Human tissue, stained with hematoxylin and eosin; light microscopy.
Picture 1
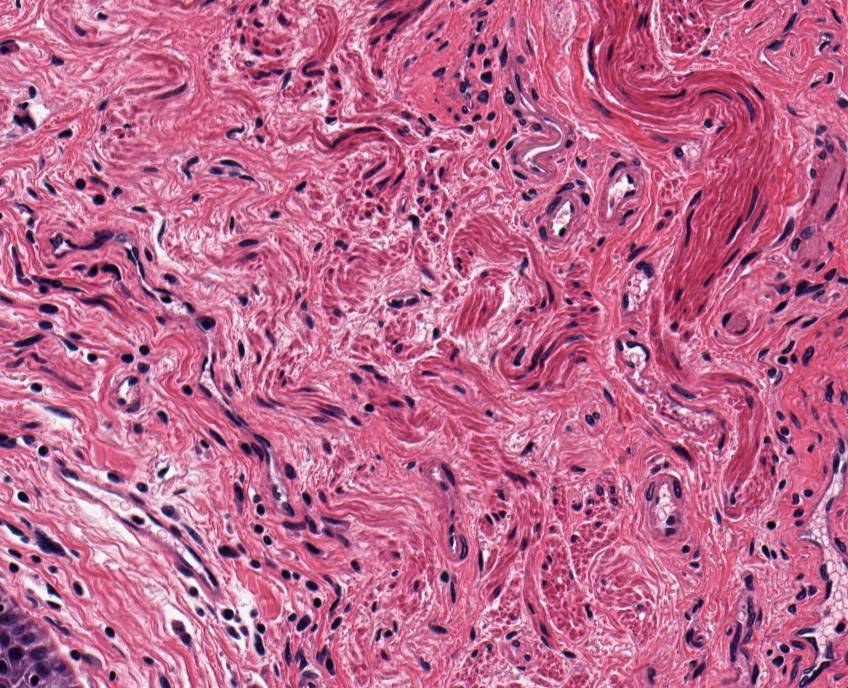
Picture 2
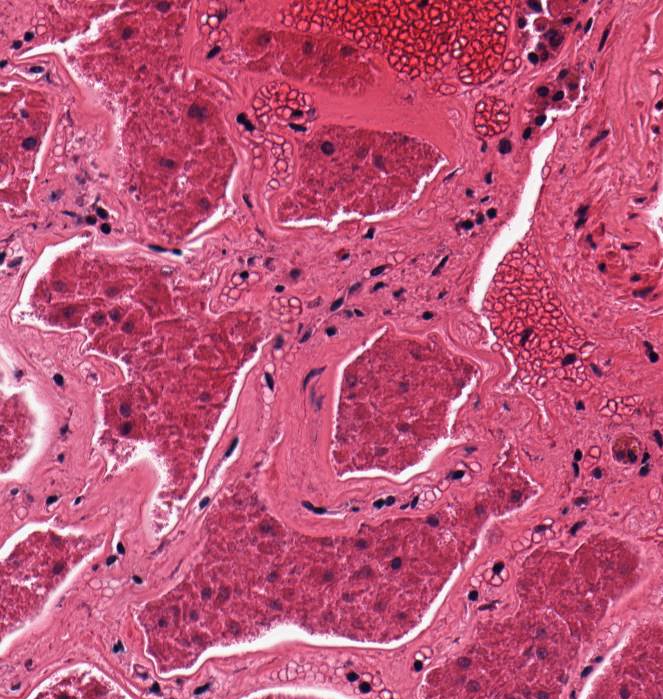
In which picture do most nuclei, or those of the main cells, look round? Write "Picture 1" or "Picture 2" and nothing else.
Picture 2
